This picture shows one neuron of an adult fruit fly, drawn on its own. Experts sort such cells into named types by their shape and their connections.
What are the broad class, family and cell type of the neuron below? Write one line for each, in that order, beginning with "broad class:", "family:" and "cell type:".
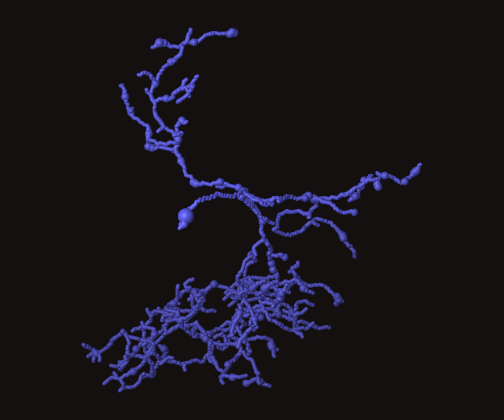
broad class: central-brain intrinsic neuron
family: hemilineage SLPad1_anterior
cell type: CB3255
